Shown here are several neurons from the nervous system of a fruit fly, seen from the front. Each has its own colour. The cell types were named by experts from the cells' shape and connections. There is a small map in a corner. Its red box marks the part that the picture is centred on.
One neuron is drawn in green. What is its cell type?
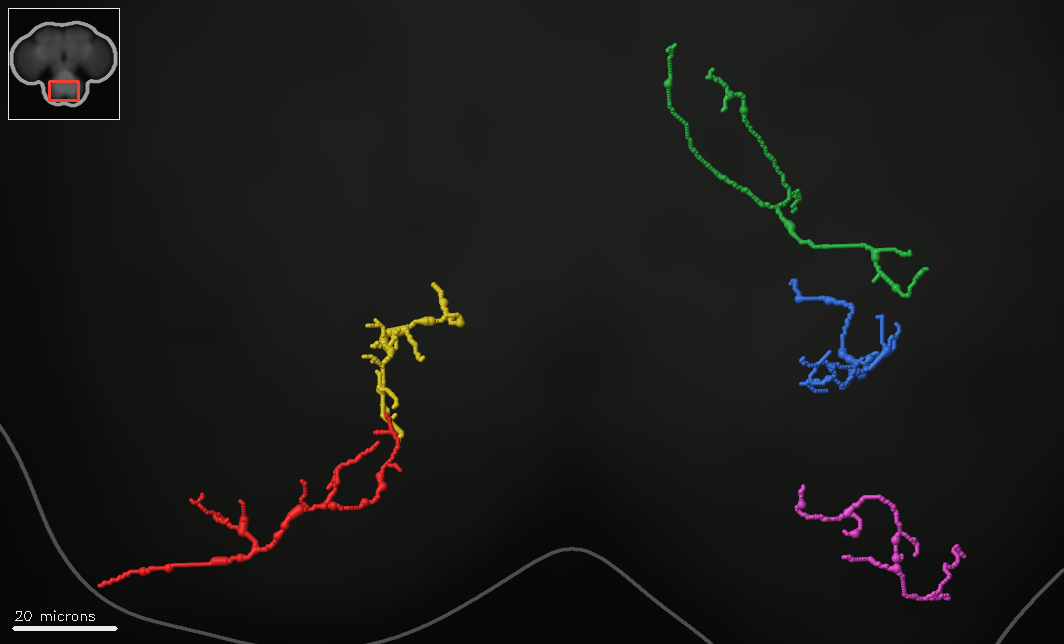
SNta45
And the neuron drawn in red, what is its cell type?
SNta29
